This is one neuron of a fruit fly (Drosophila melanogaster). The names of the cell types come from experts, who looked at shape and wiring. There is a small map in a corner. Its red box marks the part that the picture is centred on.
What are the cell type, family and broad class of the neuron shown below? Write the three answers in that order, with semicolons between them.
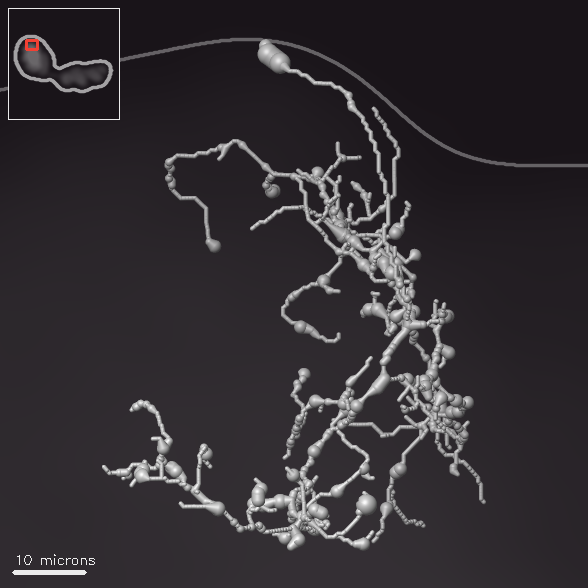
SLP402_b; hemilineage CLp1; central-brain intrinsic neuron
